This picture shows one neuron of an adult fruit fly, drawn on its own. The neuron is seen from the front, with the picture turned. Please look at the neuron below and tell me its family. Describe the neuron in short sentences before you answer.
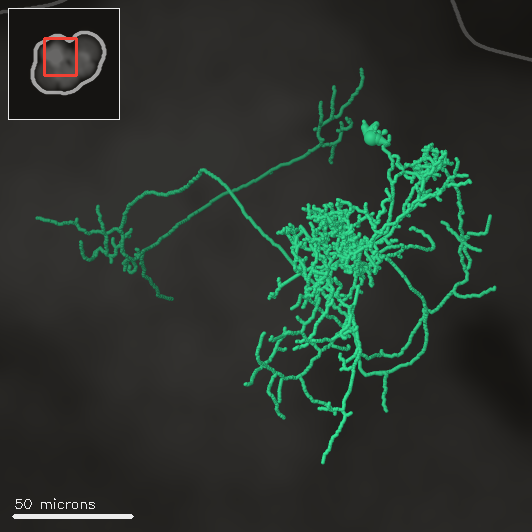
From left to right in the picture it spans about 200 microns. Dozens of branch ends can be seen. This is a descending neuron. The family is DNg.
